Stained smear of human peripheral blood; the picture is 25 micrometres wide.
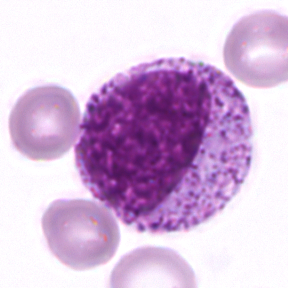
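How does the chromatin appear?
It is coarse and clumped, stained dark purple.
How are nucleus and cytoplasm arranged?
The nucleus lies toward the left and fills about 60% of the cell's area, while the pale lilac cytoplasm forms a crescent on the right side.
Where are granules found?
Dark purple granules are scattered throughout the cytoplasm, and dark granules also lie over the edges of the nucleus.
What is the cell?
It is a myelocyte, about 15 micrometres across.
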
